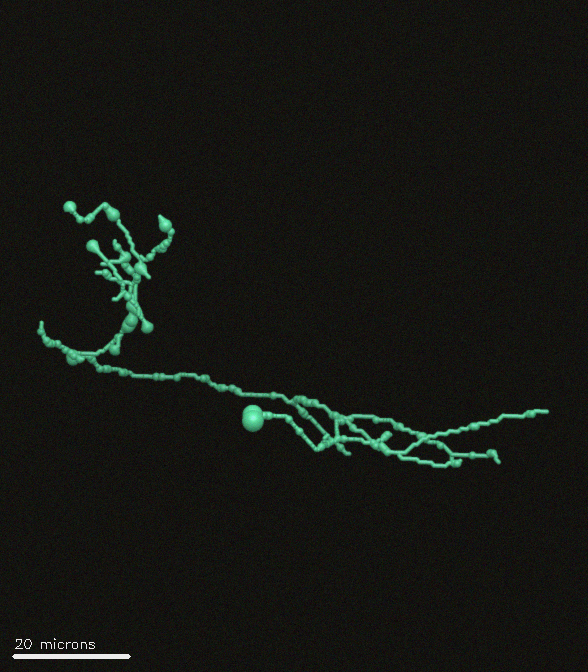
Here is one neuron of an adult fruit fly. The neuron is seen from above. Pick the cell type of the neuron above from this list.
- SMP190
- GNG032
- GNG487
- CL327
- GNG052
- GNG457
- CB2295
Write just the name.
CB2295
